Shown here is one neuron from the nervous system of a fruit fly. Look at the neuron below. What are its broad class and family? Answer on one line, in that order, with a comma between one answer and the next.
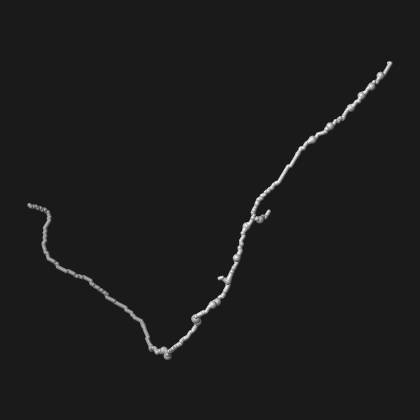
sensory neuron entering the brain, class hygrosensory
